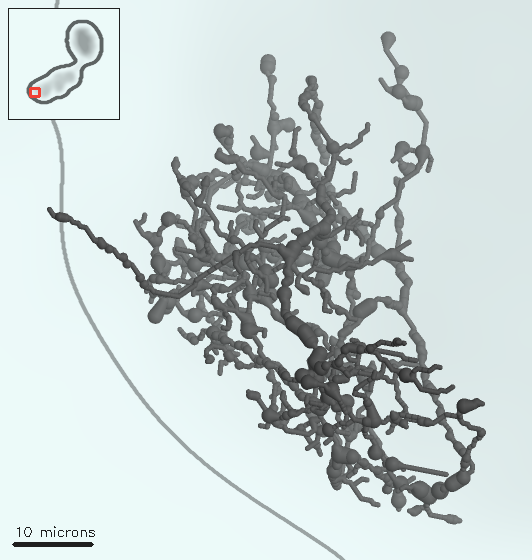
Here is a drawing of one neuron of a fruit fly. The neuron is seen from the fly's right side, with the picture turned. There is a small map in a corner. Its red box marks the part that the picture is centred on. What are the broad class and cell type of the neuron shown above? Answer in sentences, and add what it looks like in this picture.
It is a nerve-cord intrinsic neuron. It is of cell type INXXX343. No cell body is drawn. From top to bottom in the picture it spans about 65 microns. The picture shows dozens of branch ends.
